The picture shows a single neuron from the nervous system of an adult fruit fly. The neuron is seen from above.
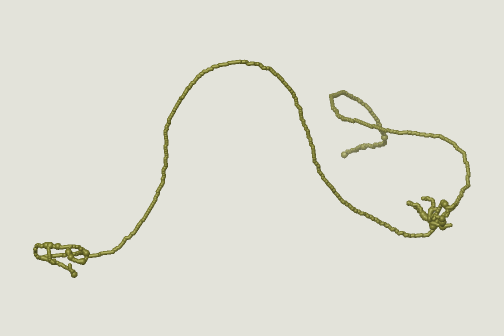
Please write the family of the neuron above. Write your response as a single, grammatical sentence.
This neuron is a member of family class olfactory.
